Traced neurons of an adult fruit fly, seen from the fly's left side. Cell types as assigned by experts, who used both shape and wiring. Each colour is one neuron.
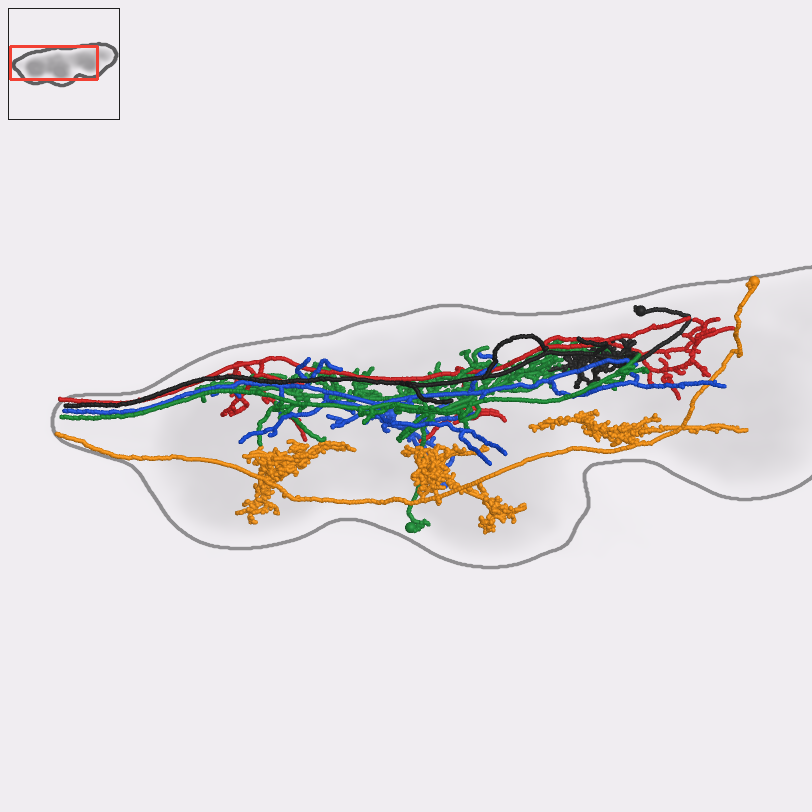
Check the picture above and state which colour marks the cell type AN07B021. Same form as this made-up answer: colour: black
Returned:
colour: green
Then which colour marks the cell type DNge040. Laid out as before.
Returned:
colour: red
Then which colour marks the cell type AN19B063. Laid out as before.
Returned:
colour: black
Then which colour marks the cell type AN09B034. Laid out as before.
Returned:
colour: orange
